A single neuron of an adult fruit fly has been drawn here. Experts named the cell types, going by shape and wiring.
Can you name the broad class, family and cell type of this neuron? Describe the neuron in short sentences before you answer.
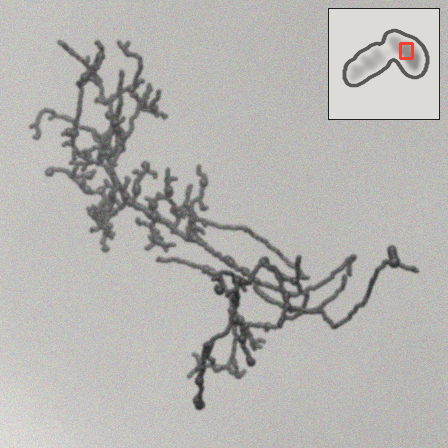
It is in the brain and does not reach the nerve cord. The cell body is on the right of the picture. The picture shows dozens of branch ends. It is a central-brain intrinsic neuron. The family is hemilineage SLPad1_anterior. It is of cell type CB3255.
